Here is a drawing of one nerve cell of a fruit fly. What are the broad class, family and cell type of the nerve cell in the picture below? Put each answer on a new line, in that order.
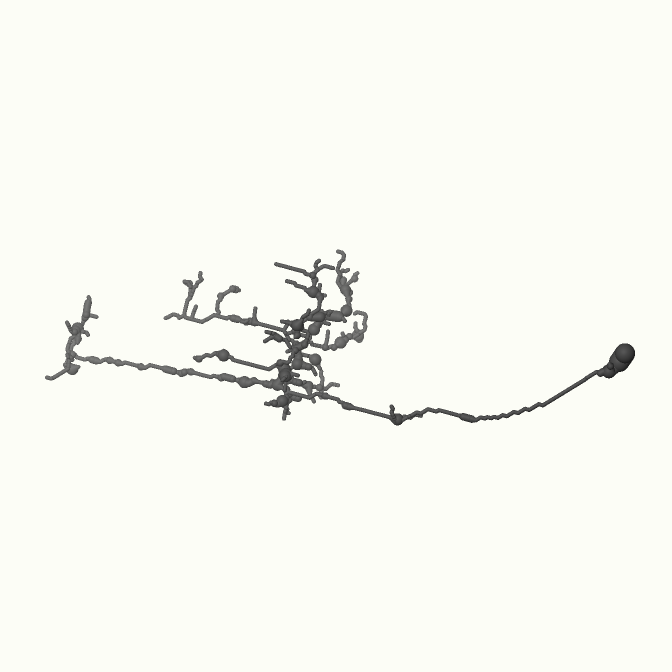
optic-lobe intrinsic neuron
Mi
Mi10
